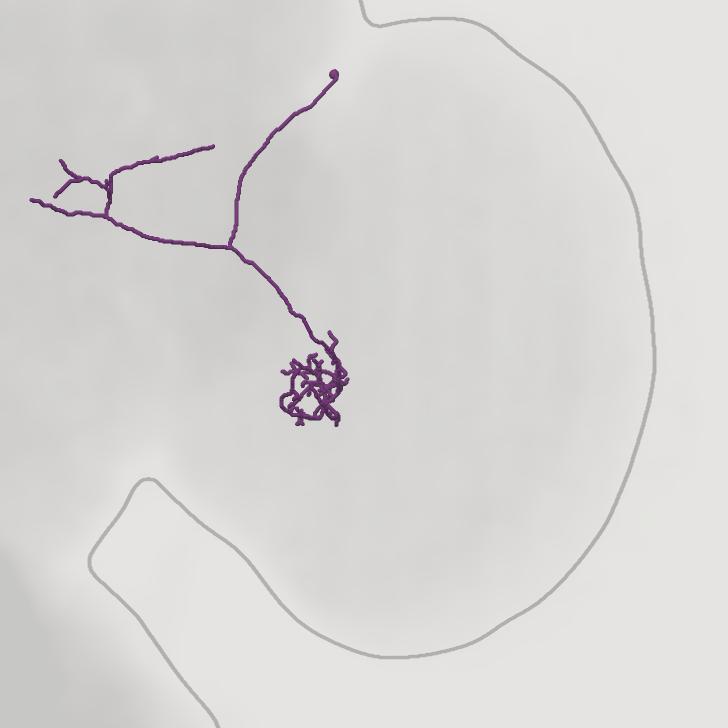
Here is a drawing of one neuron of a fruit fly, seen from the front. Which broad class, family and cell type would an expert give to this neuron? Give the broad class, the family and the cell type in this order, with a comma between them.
visual projection neuron, hemilineage VPNd1, LC29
